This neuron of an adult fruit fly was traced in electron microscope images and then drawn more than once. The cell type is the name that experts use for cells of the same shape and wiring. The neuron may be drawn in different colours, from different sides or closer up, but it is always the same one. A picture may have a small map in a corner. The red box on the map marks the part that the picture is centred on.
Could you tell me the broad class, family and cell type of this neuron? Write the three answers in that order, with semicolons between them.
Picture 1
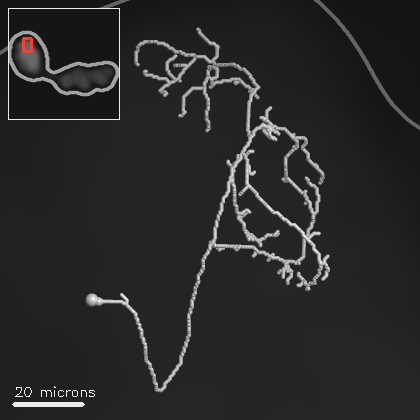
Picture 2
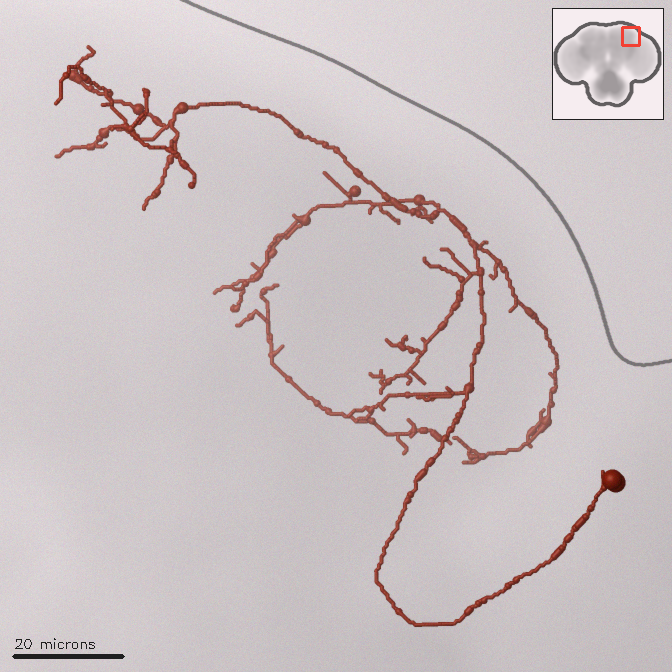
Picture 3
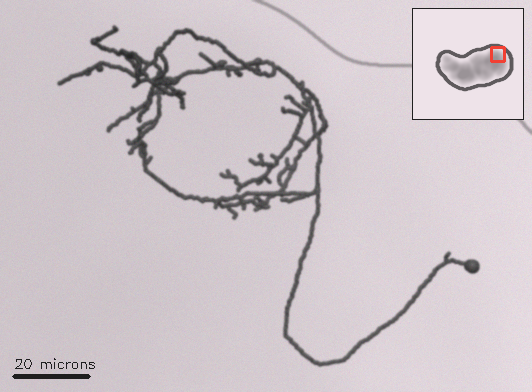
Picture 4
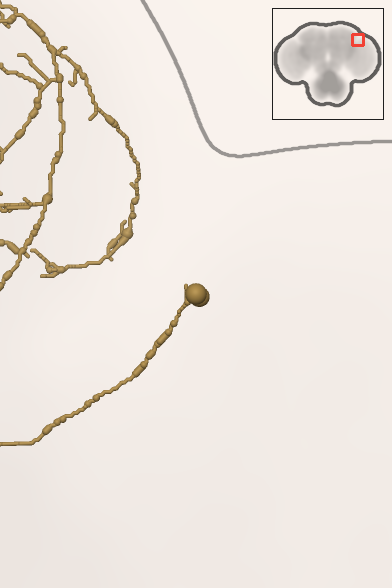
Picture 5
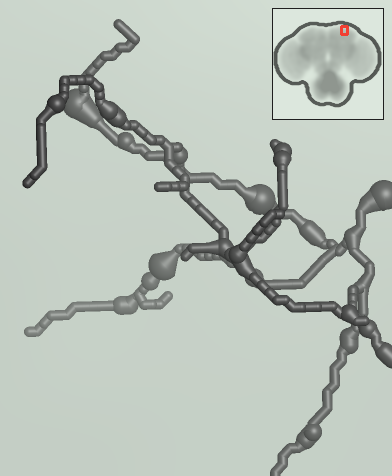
central-brain intrinsic neuron; hemilineage VPNl&d1_dorsal; LHAV5a2_a3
